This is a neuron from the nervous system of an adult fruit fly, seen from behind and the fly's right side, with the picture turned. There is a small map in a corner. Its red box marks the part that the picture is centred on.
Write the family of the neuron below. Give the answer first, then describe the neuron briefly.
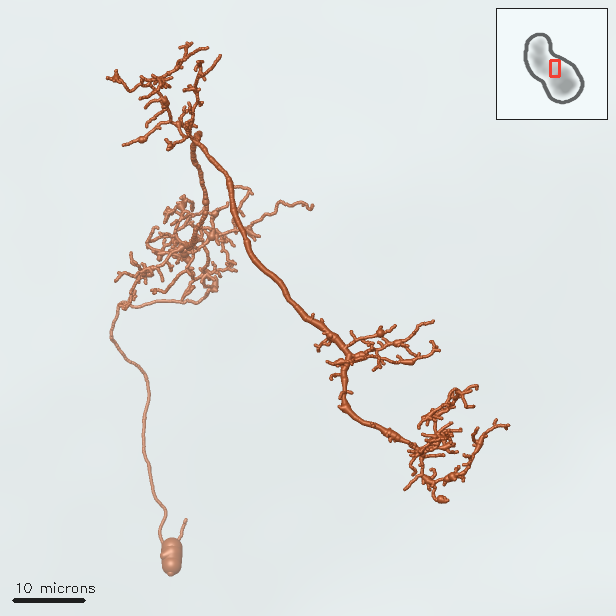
Its family is TmY. It is an optic-lobe intrinsic neuron. Its cell body lies at the lower left of the picture. From top to bottom in the picture it spans about 75 microns. The picture shows dozens of branch ends.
